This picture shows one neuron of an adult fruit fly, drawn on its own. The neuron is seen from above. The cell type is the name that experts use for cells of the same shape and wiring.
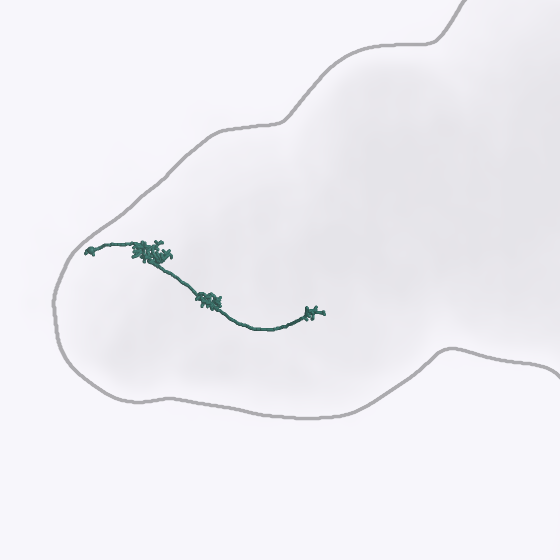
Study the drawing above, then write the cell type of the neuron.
Tm6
